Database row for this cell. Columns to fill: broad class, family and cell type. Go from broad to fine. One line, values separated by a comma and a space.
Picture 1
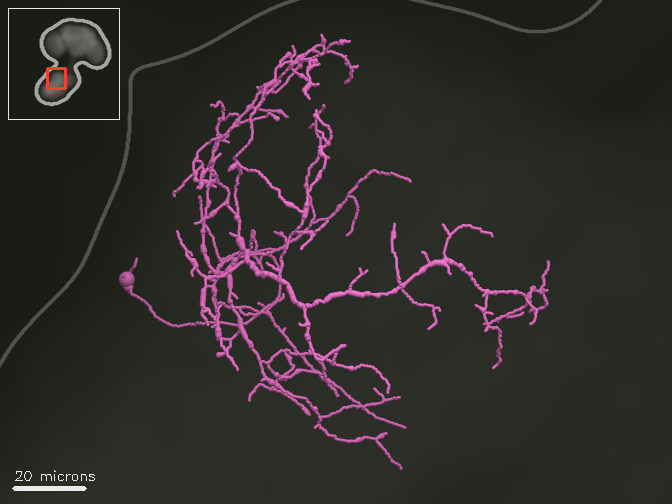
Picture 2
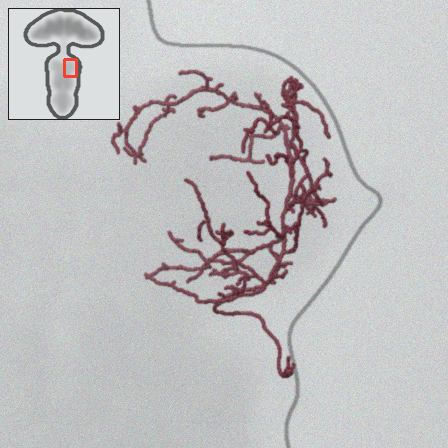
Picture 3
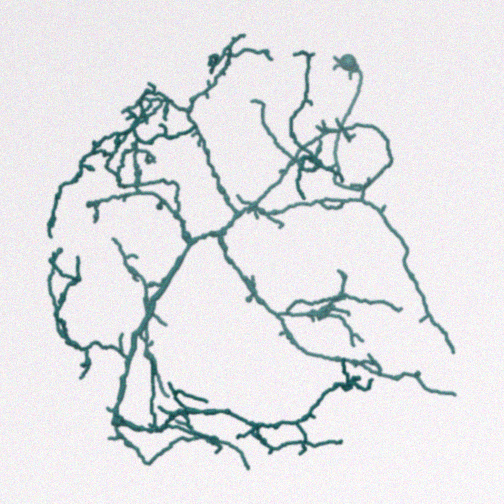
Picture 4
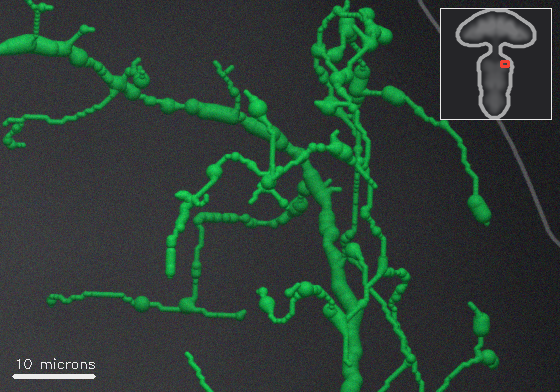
nerve-cord intrinsic neuron, hemilineage 03A, IN03A046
